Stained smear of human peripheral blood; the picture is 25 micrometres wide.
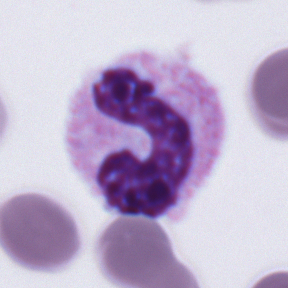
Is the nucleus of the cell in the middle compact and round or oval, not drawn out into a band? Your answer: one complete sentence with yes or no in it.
No, a curved band without separate lobes, not a compact mass, makes up the nucleus.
